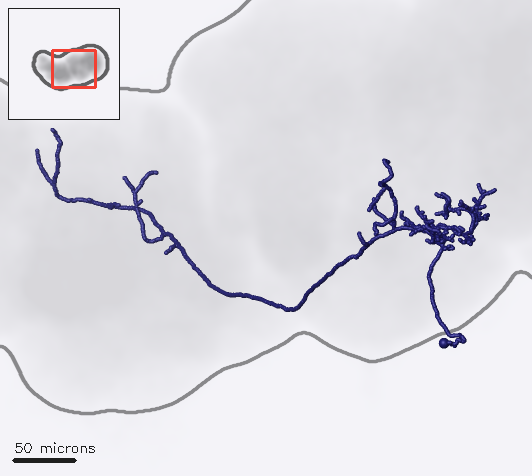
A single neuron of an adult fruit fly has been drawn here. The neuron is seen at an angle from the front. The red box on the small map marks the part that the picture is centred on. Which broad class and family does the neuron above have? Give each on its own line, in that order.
descending neuron
hemilineage MX3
